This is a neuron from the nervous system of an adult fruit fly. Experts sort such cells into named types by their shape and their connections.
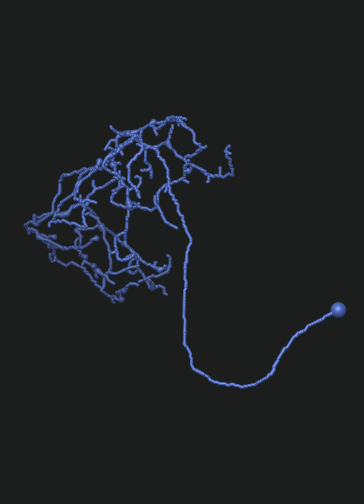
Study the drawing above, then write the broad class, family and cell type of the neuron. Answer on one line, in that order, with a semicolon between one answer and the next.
central-brain intrinsic neuron; hemilineage LHa3; CB2895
